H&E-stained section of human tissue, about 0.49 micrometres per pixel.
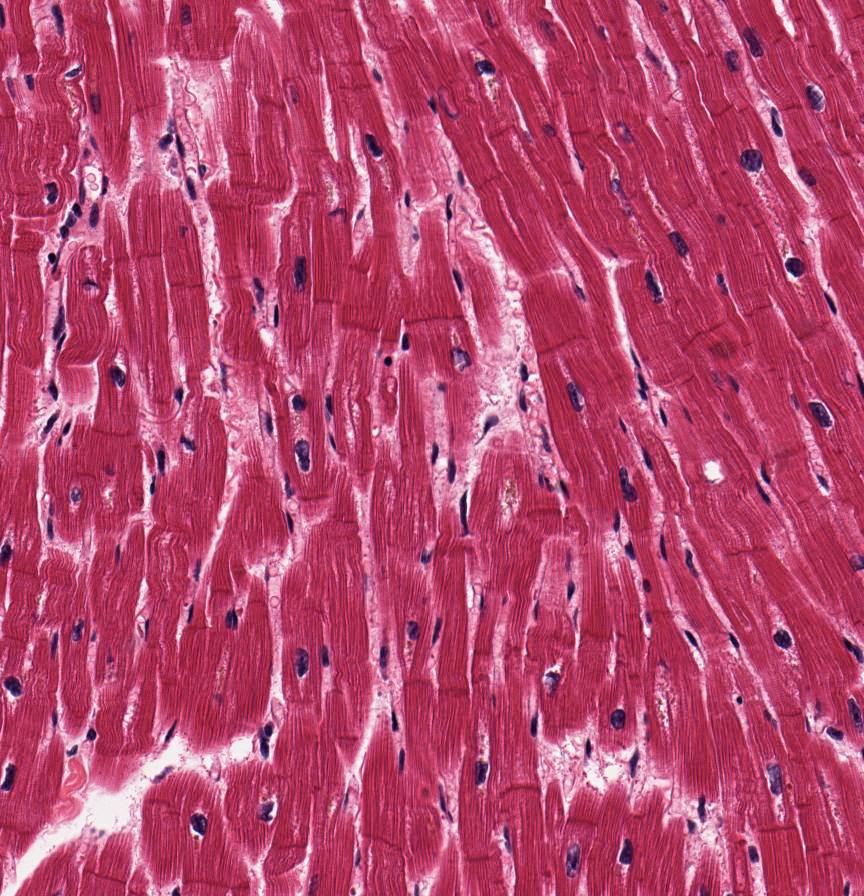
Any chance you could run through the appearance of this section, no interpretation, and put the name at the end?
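You'll notice dark transverse lines, often stepped, crossing the fibres at intervals; those are intercalated discs. Some central nuclei have pale zones at their ends holding fine golden-brown granules. Between fibres the spaces stay narrow, with small dark elongated nuclei of interstitial cells and capillaries. And there are no fat cells anywhere in the field. This section is the left ventricle of the heart.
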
